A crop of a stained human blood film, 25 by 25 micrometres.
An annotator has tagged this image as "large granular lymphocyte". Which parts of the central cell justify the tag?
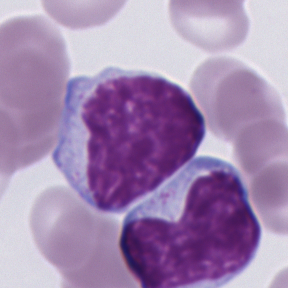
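Item by item, the central cell fits the large granular lymphocyte.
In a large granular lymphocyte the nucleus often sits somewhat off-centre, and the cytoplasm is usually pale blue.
Here the nucleus lies off-centre toward the right edge of the cell, and the pale grey-blue cytoplasm forms a broad crescent mainly on its left. A few fine purplish-red granules lie in that cytoplasm.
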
